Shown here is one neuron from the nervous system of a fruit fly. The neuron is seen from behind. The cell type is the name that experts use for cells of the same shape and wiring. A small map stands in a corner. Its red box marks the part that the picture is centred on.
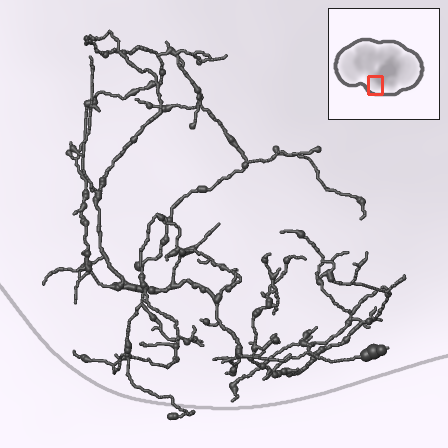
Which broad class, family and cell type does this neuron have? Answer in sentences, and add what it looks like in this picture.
It is a nerve-cord intrinsic neuron. Its family is hemilineage 04B. The cell type is IN04B078. The cell body is at the lower right of the picture. The picture shows dozens of branch ends.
